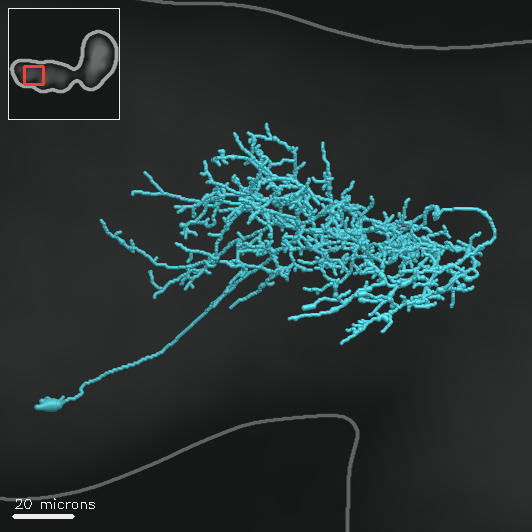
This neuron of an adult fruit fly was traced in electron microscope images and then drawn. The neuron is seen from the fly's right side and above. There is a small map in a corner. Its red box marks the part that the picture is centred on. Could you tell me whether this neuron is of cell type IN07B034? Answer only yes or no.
yes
